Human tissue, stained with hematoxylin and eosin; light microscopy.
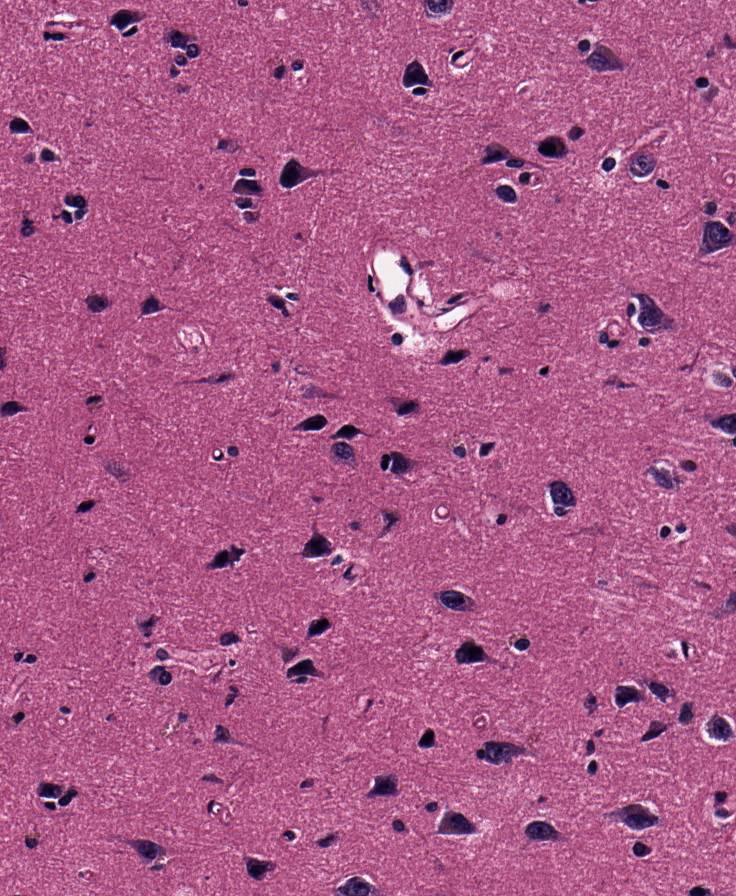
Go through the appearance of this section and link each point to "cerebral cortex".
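Named tissue: cerebral cortex. Even pink, finely fibrillary neuropil throughout, cells scattered singly, no epithelium or glands. The angular, triangular neuron cell bodies scattered across the whole field go with this name.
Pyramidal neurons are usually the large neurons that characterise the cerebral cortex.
Many neurons stain darkly and look shrunken, their nuclei hard to separate from cytoplasm. Small round dark glial nuclei lie between neurons, some right beside neuron cell bodies.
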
